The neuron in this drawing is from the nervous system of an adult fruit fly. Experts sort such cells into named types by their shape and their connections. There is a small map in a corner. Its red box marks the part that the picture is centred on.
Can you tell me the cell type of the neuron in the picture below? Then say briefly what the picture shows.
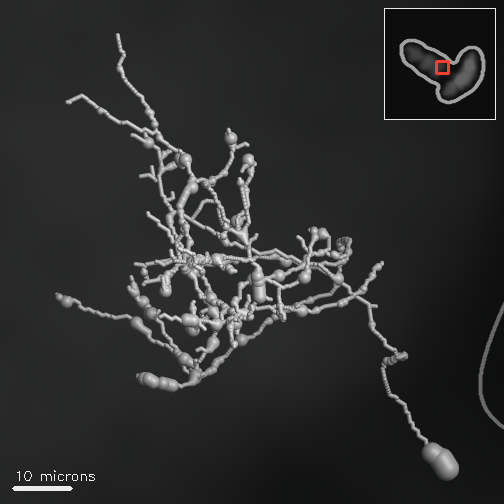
The cell type is IN16B123. This is a nerve-cord intrinsic neuron. The cell body can be seen at the lower right of the picture. By the scale bar it is about 75 microns tall in this view. Dozens of branch ends can be seen.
